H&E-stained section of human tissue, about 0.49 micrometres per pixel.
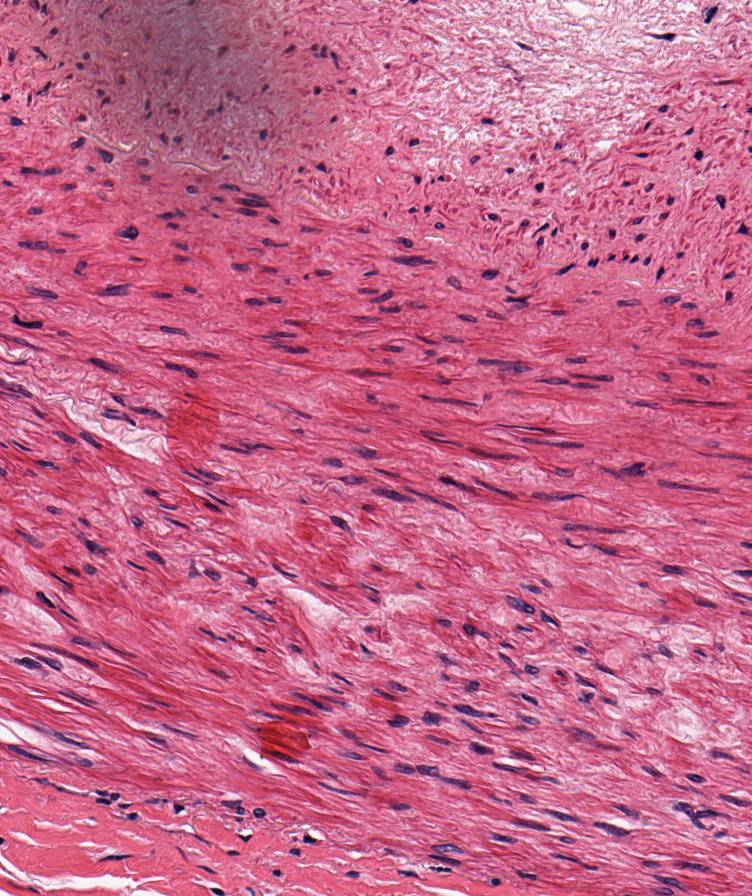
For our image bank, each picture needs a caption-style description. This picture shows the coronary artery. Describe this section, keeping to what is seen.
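Mid-field, long, slender, dark blue nuclei follow the fibres. The upper zone is paler, looser and less orderly; small dark nuclei lie scattered in its finely fibrillary pale pink background. A few small rounded patches of deeper red lie in the left half of the middle and lower field.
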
